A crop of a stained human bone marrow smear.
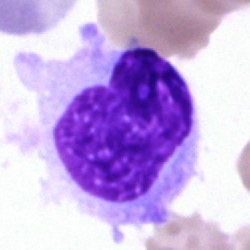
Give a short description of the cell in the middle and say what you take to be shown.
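See how ragged and irregular the edge of this one is. Up at the top left, small rounded blebs stick out from the surface. There's a notch in the top edge of the nucleus, and the chromatin is dark purple with scattered paler spots. It's a hairy cell.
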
